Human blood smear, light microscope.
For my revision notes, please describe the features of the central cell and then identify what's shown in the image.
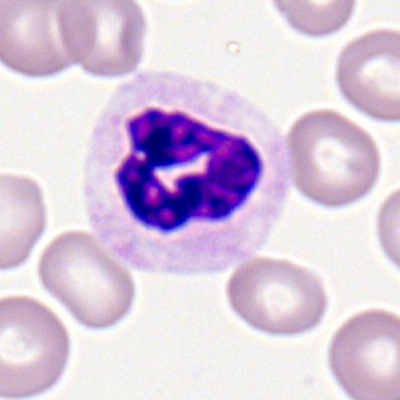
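Item one, the outline: round and smooth. Item two, the nucleus: irregular, with a notched and folded border. Item three, a single pale cleft in the middle of the nucleus. Item four, the chromatin: dark purple and clumped. The cell is a segmented neutrophil.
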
